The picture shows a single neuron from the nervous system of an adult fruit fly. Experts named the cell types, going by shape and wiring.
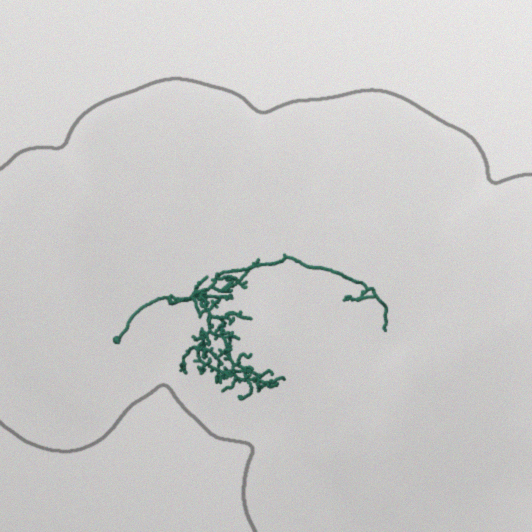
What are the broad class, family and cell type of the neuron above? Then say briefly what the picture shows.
Its broad class is central-brain intrinsic neuron. The family is hemilineage WEDa2. The cell type is PS055. As drawn here it is wider than it is tall.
